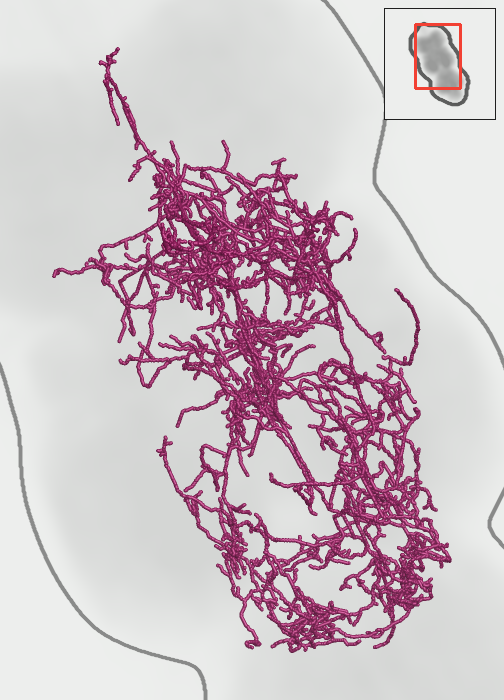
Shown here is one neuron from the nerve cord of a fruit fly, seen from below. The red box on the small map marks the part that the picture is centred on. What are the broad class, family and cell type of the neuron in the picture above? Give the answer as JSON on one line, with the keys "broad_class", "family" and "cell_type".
{"broad_class": "nerve-cord intrinsic neuron", "family": "hemilineage 27X", "cell_type": "IN27X007"}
